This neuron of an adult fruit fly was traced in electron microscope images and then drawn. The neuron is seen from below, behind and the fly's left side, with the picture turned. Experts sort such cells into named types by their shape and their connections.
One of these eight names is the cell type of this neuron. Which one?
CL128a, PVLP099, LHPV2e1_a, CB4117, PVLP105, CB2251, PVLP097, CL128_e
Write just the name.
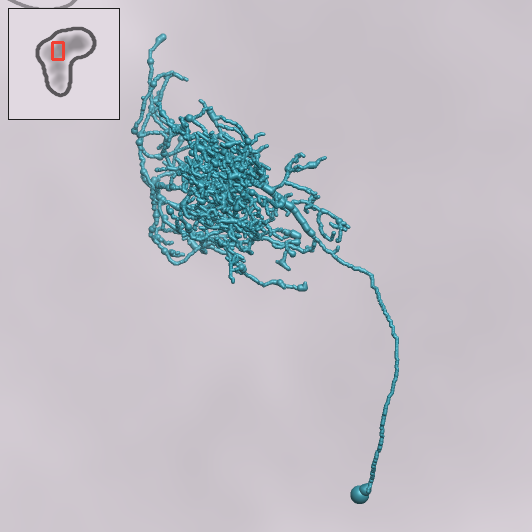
PVLP097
